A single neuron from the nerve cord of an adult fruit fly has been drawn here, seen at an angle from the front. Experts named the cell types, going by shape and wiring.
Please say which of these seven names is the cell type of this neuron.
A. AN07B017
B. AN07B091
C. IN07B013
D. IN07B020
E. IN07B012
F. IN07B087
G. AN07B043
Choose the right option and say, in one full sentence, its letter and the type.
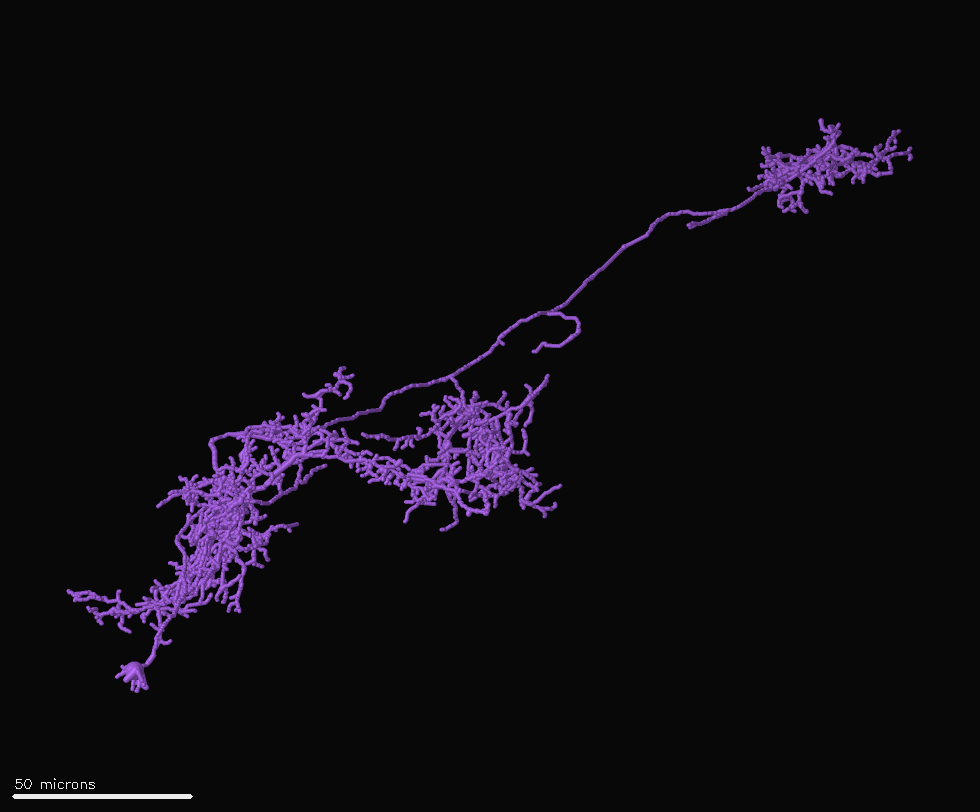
The neuron is IN07B020 in cell type, which is option D.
